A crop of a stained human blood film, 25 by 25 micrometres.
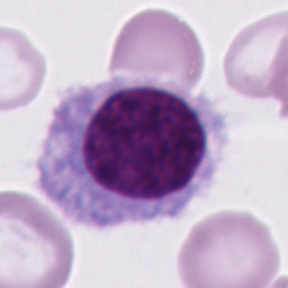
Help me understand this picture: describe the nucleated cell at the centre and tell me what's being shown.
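Start at the edge: the border is ragged, with many fine hair-like projections all the way around. The cell measures about 17 by 13 micrometres. Inside, the nucleus is round and smooth-outlined, with no notch or fold, about 10 micrometres across and filling about 50% of the cell's area. It sits toward the upper right, and the pale blue-grey cytoplasm forms a wider rim on the left than on the right. This is a hairy cell.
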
